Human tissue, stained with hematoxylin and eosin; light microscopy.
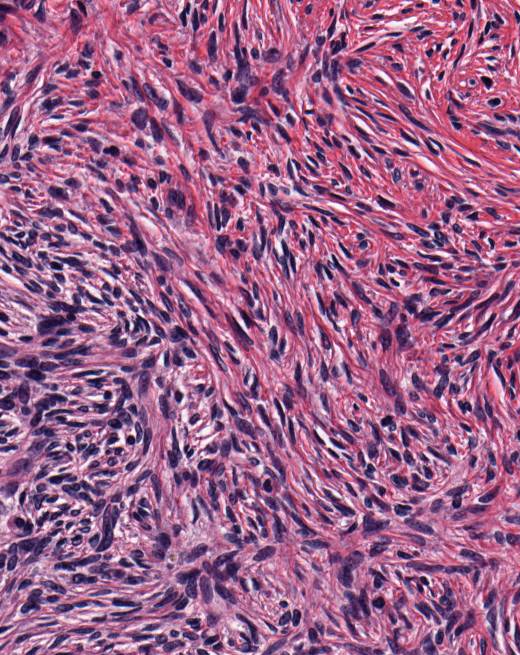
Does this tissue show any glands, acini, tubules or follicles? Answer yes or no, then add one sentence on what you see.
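No. No epithelium or glands are present anywhere in the field.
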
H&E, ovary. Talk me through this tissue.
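Cellularity is greater in the lower left, which is also darker than the more collagen-rich upper right. Most nuclei are elongated to oval and dark-staining, varying somewhat in size and shape, with some plumper nuclei among slender ones. The spindle cells have scant pale pink cytoplasm with indistinct cell borders.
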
